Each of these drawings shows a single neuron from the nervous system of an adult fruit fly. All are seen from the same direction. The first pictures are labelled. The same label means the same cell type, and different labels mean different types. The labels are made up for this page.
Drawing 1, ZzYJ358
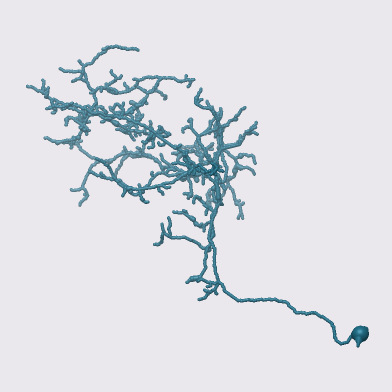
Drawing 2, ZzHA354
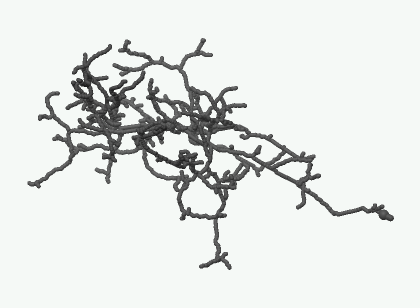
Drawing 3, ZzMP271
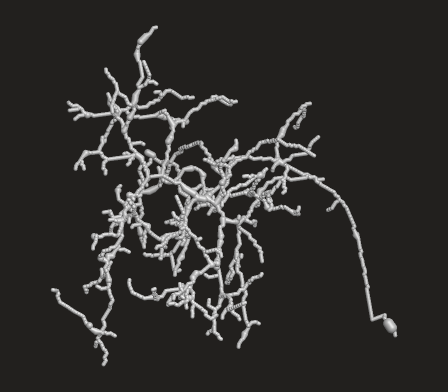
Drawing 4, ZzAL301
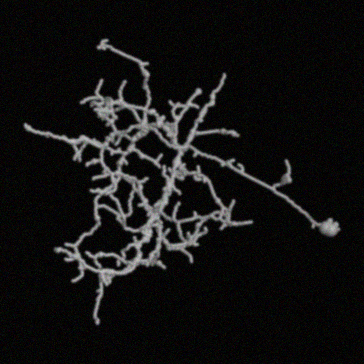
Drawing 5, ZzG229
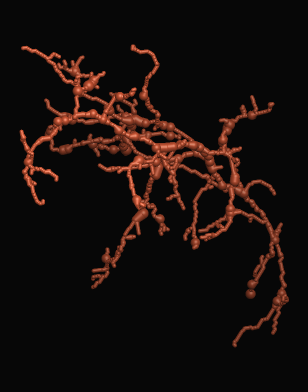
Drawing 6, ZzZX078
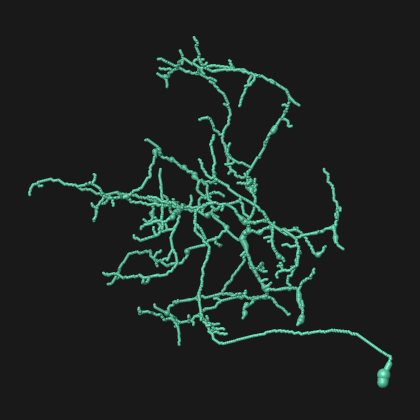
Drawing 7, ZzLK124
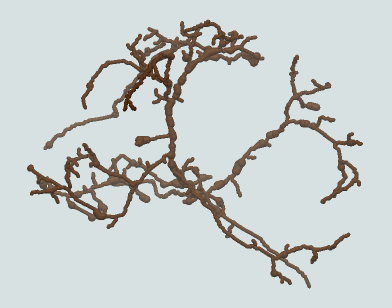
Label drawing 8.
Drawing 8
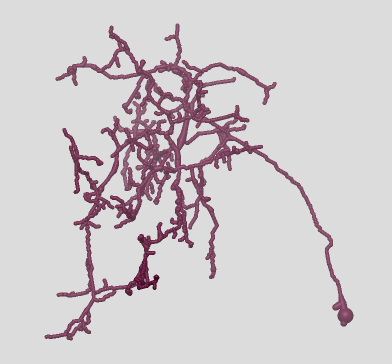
ZzMP271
